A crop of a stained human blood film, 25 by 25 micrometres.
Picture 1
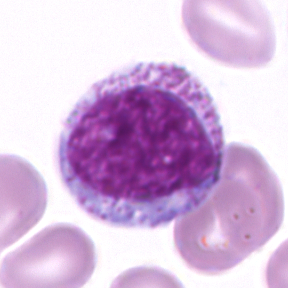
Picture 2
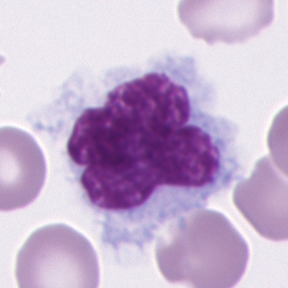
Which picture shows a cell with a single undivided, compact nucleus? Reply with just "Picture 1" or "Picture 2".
Picture 1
